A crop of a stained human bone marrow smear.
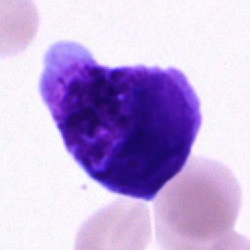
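Blast, stained human bone marrow smear. Outline irregular and angular, tapering to a point at the bottom. A pale bluish rounded bleb protrudes from the upper left edge. Most of the cell stains deep, dark purple. Pale red cells lie against its lower right and bottom.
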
